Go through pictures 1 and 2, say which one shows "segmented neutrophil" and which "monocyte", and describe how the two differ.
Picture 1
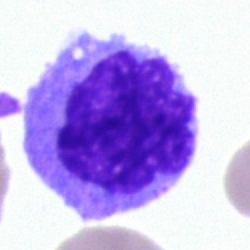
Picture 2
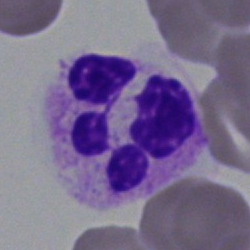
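Of the two, the segmented neutrophil is in picture 2 and the monocyte in picture 1. Check the nucleus first: the monocyte's has an irregular, indented outline and lies off-centre toward the right of the cell.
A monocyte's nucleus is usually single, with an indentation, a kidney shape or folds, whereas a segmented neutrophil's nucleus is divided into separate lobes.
Check the outline and neighbours next: the segmented neutrophil is roughly round with a slightly irregular margin, and several red cells lie close to its right side. Then chromatin: in the monocyte it is dark purple with a mottled, patchy texture, while in the segmented neutrophil it is dense and dark purple.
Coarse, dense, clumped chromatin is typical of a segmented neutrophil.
Then cytoplasm colour and amount: the monocyte has a moderate rim of pale lavender-blue cytoplasm, widest on the left side, and the segmented neutrophil has abundant pale lilac cytoplasm.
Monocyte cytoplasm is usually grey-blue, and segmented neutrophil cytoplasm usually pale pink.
Finally, vacuoles: a single small clear vacuole sits near the upper left edge of the monocyte's cytoplasm, and none is seen in the segmented neutrophil.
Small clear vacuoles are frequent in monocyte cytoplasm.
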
